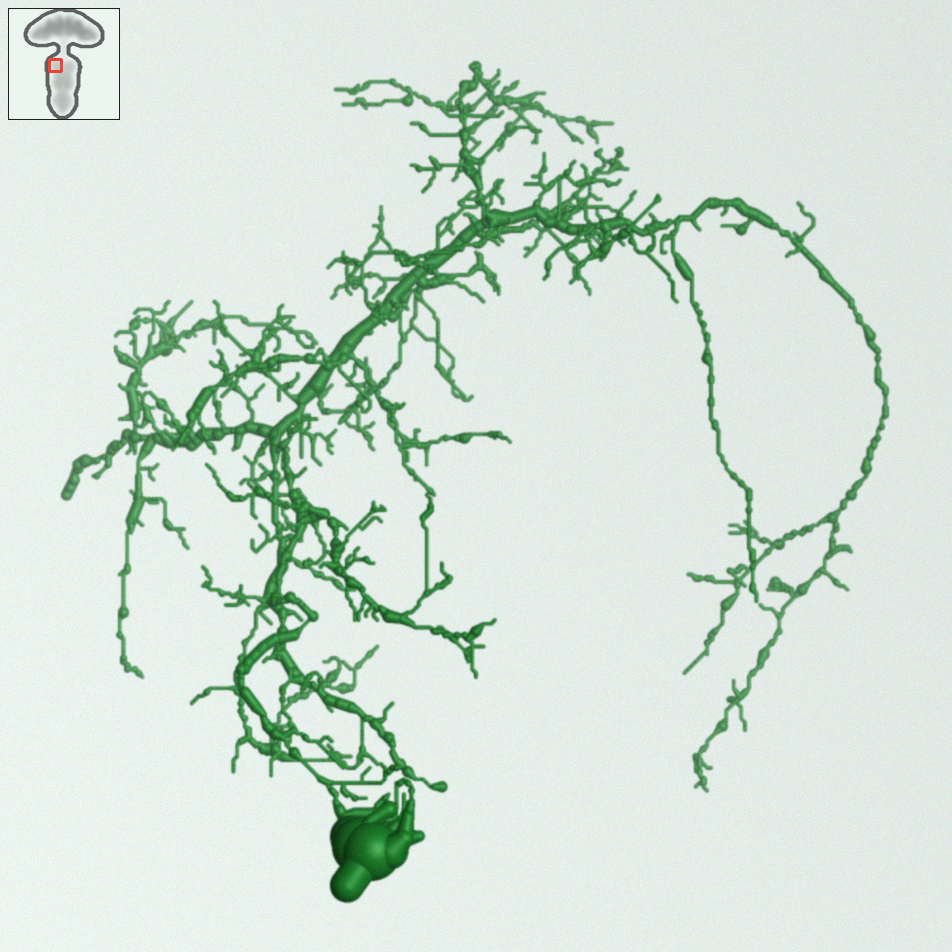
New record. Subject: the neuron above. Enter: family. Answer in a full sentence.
The family is hemilineage 19A.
